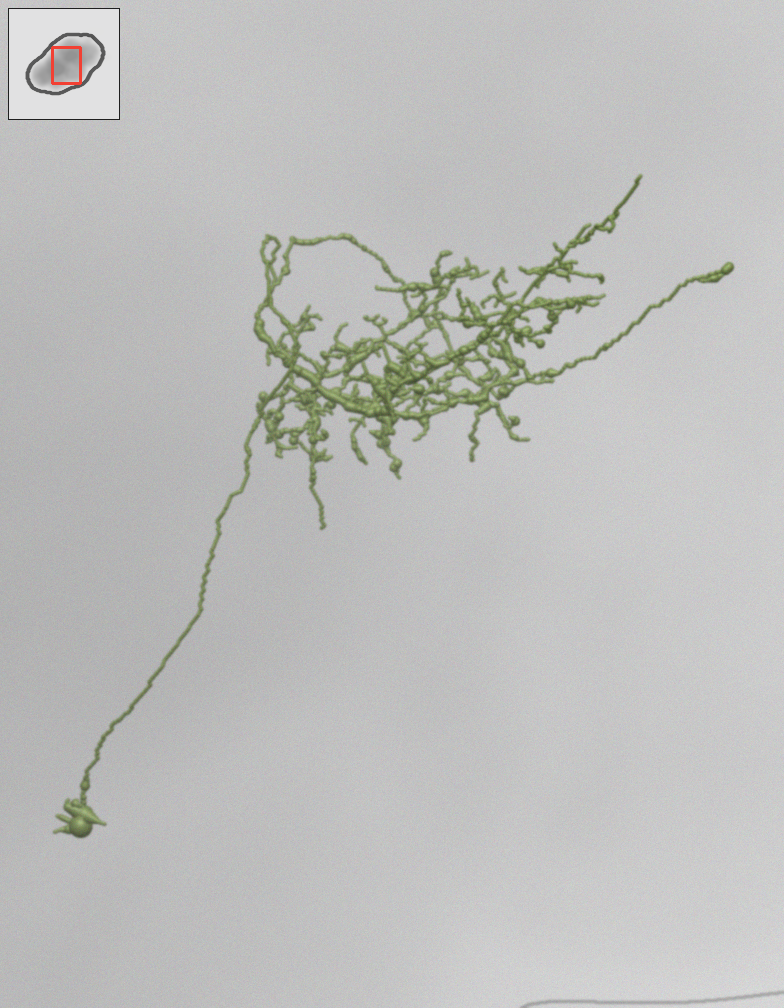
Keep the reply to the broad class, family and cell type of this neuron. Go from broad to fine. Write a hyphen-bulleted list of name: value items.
- broad class: nerve-cord intrinsic neuron
- family: hemilineage 02A
- cell type: IN02A032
